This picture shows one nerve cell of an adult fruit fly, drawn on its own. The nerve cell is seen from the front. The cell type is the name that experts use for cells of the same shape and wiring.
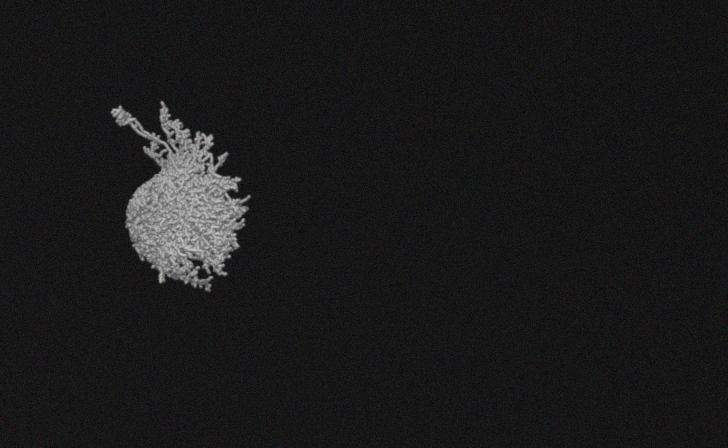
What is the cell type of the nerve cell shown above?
AVLP079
